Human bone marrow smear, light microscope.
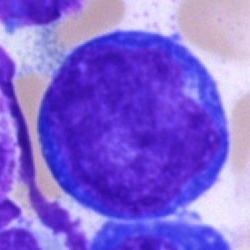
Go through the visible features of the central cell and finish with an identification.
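Most of the cell is nucleus, with only a narrow rim of cytoplasm, and that cytoplasm stains deep blue. The chromatin is finely textured, with no coarse dark clumps. At the upper right the nuclear edge dips in shallowly, beside a paler patch of cytoplasm. So, a proerythroblast.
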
